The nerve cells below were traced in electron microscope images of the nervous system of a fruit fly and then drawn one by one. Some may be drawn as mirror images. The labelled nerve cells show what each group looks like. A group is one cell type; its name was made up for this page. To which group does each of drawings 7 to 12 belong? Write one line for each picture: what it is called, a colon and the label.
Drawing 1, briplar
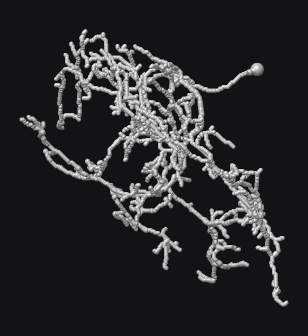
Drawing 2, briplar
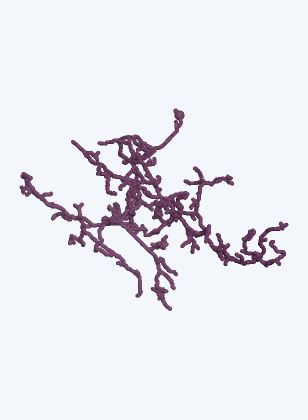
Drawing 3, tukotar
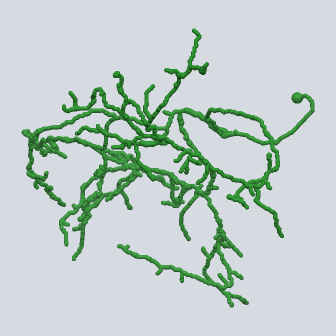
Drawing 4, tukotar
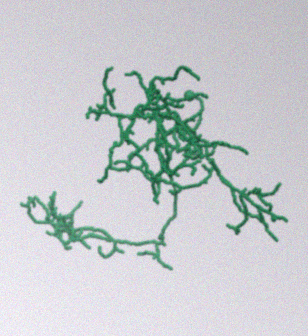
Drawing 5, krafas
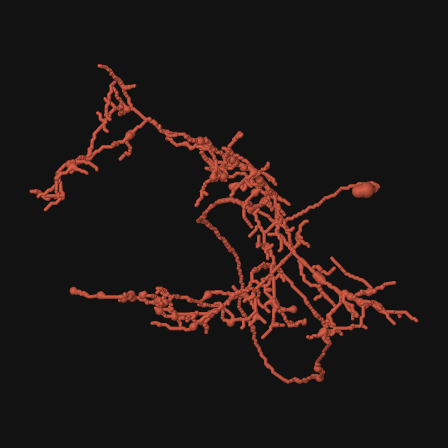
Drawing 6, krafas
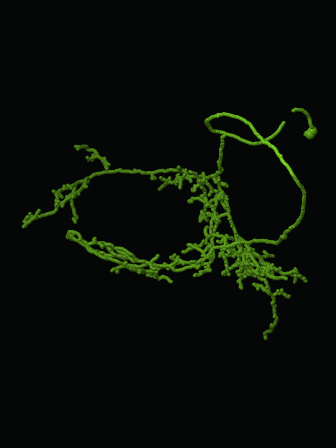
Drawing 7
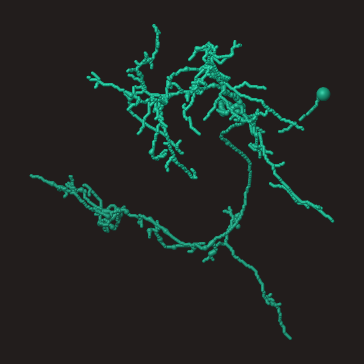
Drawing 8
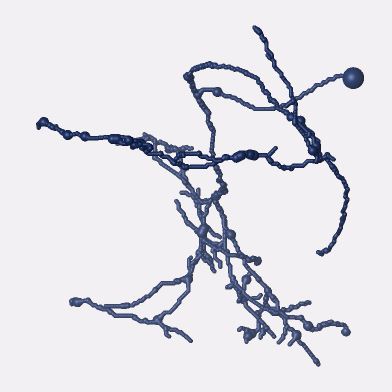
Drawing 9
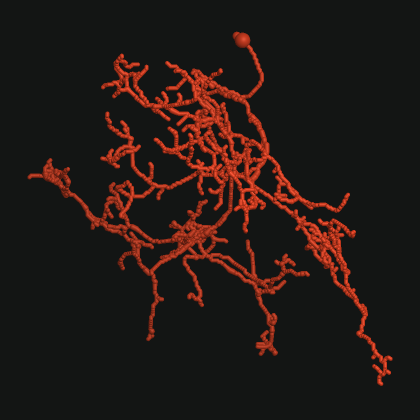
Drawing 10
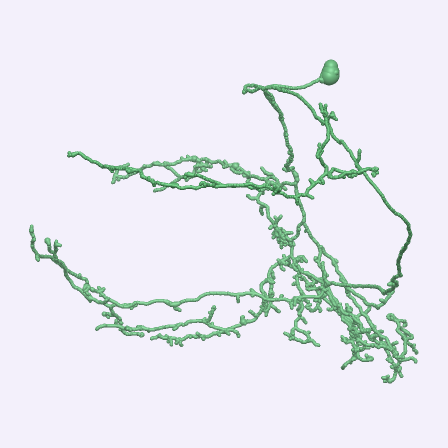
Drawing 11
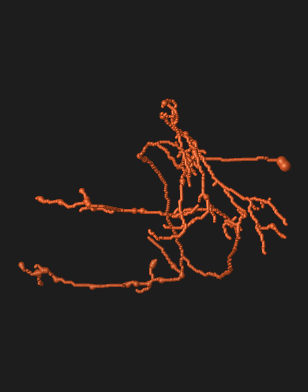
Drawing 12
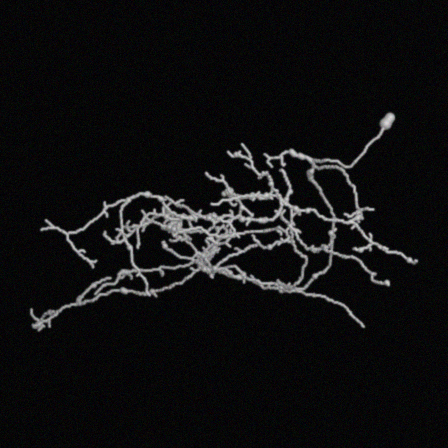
7: tukotar
8: krafas
9: briplar
10: krafas
11: krafas
12: tukotar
